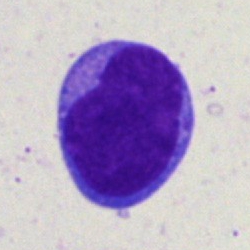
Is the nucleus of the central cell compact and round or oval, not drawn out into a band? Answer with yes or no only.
Yes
